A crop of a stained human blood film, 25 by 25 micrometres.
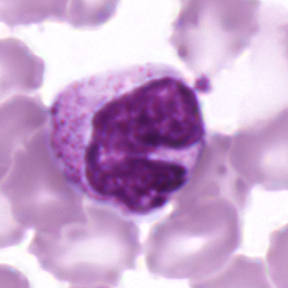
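Band neutrophil in a stained smear of human peripheral blood, viewed by light microscope. Outline first: roughly round, with a smooth edge. Nucleus next: a deep cleft enters it from the right side. Cytoplasm last: most of it lies to the left of the nucleus, and it contains fine reddish-purple granules.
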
